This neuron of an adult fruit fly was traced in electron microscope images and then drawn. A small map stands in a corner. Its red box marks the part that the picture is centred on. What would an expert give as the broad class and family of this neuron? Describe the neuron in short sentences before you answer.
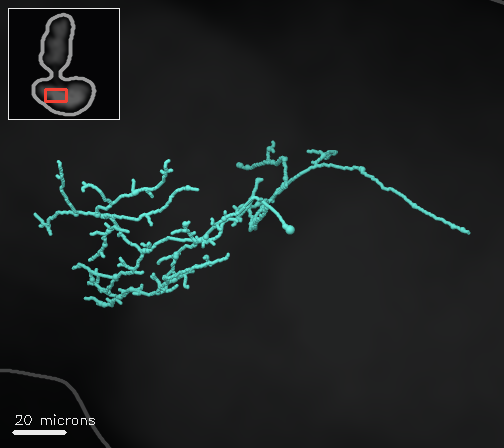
It is in the brain and does not reach the nerve cord. Its cell body lies in the middle of the picture. The picture shows dozens of branch ends. It is a visual projection neuron. Its family is MeVP.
